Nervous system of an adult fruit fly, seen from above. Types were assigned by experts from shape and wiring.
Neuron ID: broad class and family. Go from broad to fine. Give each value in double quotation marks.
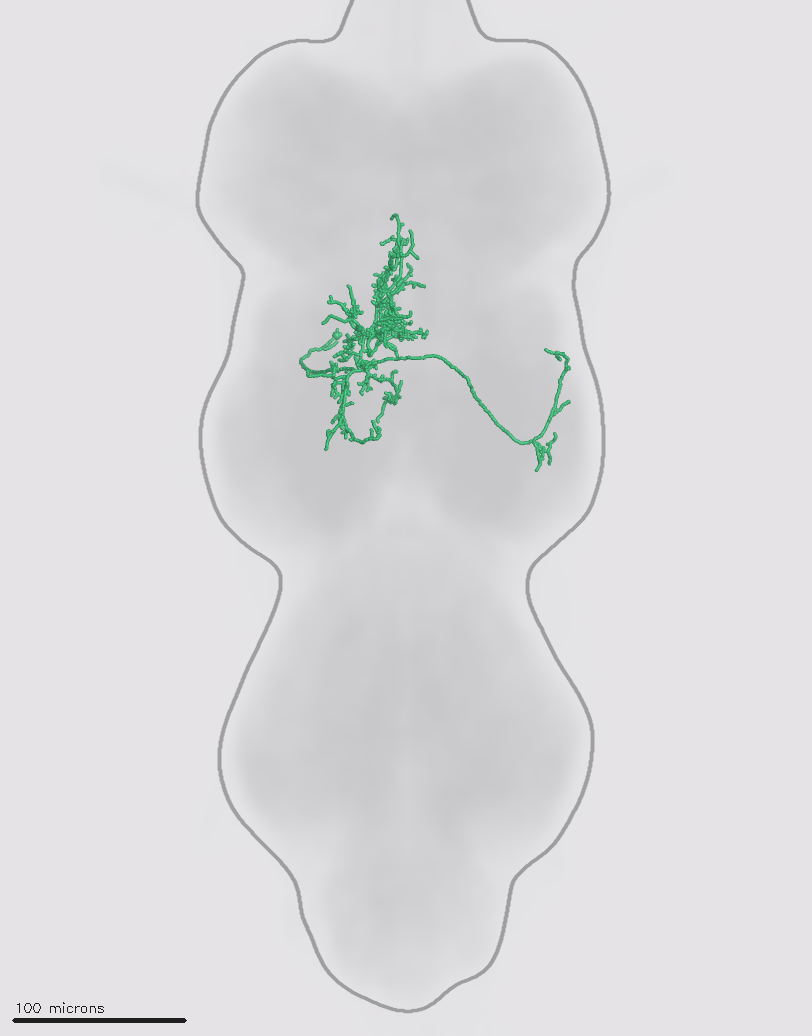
"nerve-cord intrinsic neuron", "hemilineage 07B"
